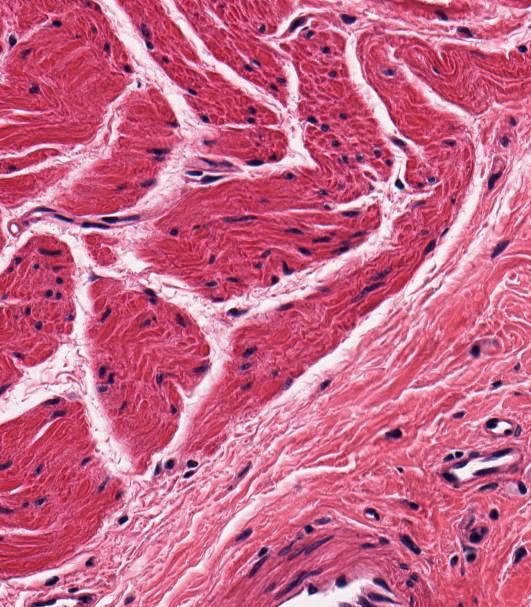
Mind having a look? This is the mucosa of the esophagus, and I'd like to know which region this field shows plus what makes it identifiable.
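That's smooth muscle, the deep pink bundles taking up the upper left two-thirds of the field. They run in several directions, some cut lengthwise and some across.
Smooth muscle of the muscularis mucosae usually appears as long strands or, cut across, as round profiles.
The fibres show no cross-striations.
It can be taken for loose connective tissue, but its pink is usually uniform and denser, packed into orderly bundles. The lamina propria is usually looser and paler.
No epithelium or glands turn up anywhere in the field.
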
